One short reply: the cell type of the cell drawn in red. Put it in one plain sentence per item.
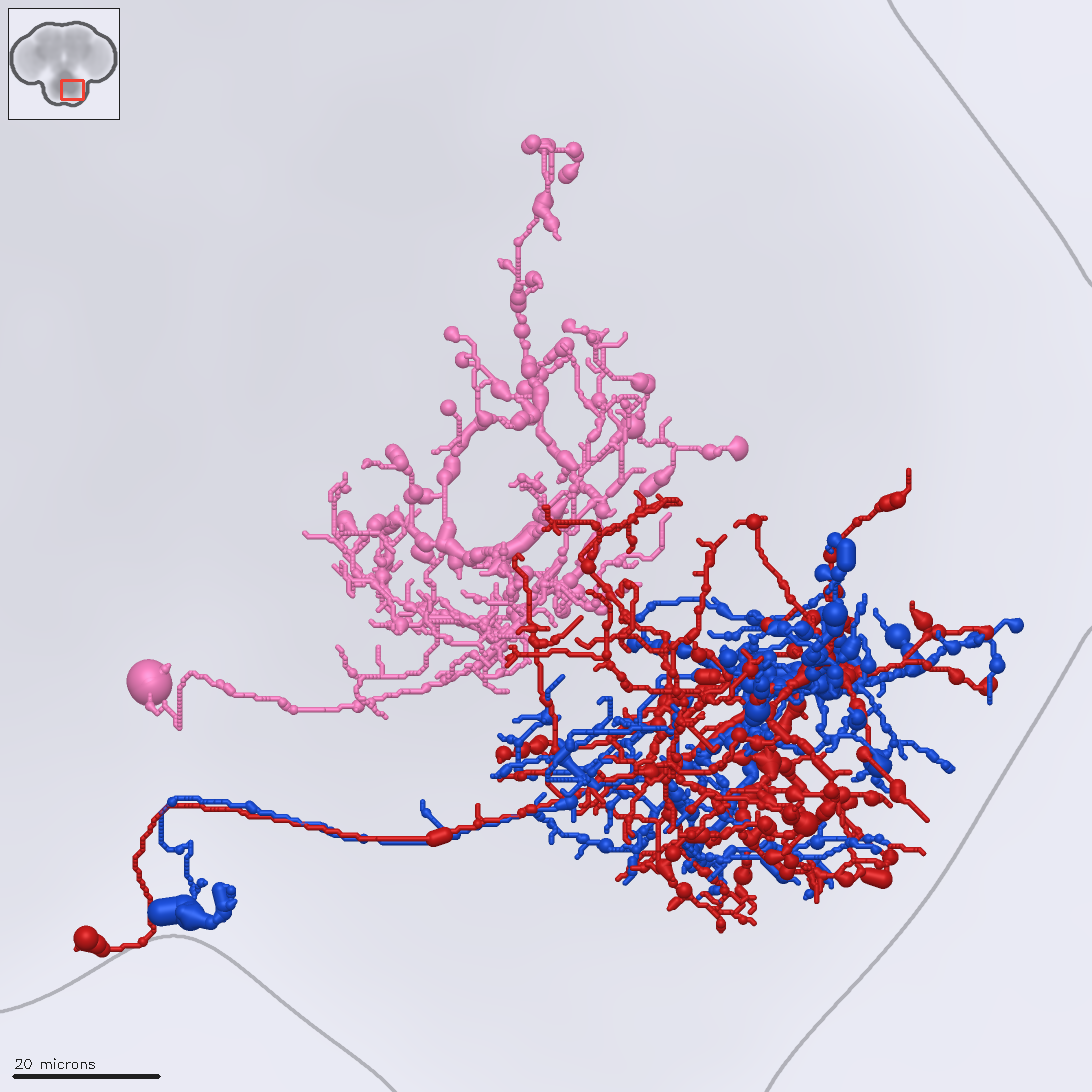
The cell type is IN13B044.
